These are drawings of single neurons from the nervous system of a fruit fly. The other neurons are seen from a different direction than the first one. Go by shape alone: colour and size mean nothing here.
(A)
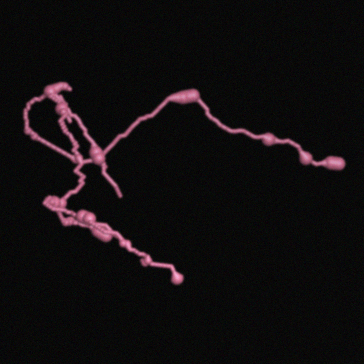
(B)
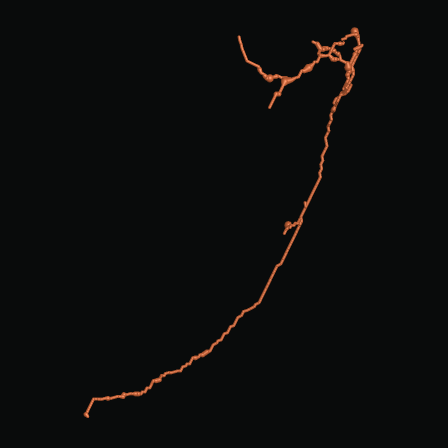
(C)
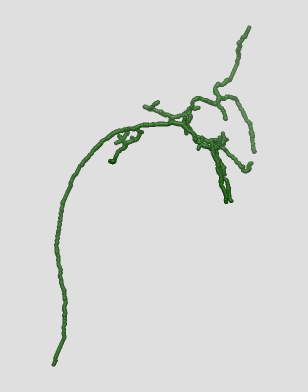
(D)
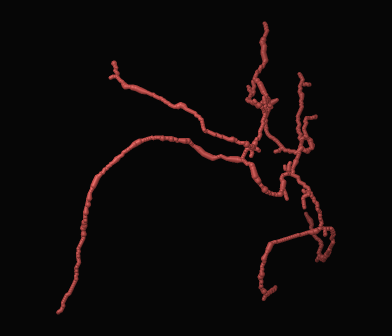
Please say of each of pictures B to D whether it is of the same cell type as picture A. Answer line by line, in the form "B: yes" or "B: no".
B: yes
C: no
D: no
